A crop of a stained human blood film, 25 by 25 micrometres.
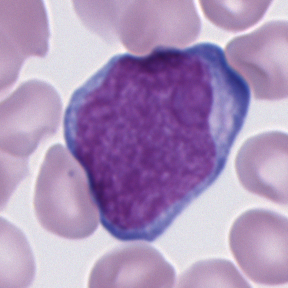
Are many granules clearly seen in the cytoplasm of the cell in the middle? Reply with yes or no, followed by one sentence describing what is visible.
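No. No granules are seen in the cytoplasm.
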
